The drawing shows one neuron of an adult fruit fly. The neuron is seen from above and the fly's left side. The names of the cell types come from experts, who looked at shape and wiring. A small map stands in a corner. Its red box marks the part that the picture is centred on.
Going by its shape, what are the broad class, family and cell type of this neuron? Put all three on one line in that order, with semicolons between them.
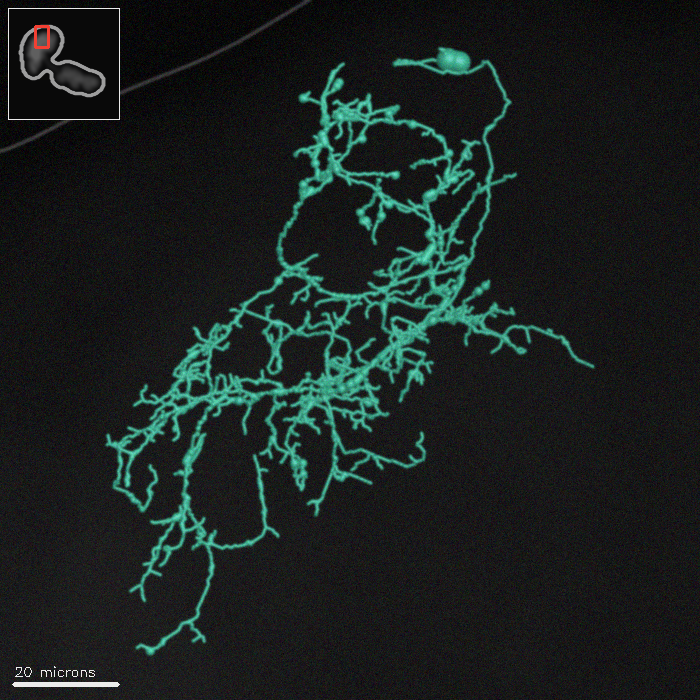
central-brain intrinsic neuron; hemilineage SLPal2; AVLP026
